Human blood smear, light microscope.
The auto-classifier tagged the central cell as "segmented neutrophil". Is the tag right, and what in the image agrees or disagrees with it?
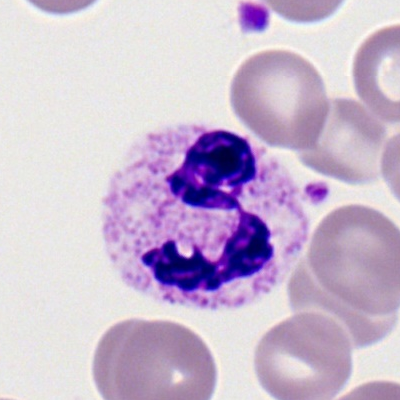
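First, the nucleus: it is lobed, an upper part joined to a lower part by a thin strand.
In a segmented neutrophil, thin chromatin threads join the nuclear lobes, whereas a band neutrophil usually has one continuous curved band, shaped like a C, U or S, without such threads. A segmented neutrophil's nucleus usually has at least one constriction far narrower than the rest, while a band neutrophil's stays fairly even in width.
The thin strand in this cell goes with segmented neutrophil and against band neutrophil. The chromatin is dark purple and coarsely clumped.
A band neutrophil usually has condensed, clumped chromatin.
Clumped chromatin would not rule out band neutrophil. The granules are fine, lilac-pink and scattered throughout the abundant, pale pink cytoplasm.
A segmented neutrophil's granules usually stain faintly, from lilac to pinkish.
Their colour agrees with segmented neutrophil. Segmented neutrophil fits; band neutrophil does not.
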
